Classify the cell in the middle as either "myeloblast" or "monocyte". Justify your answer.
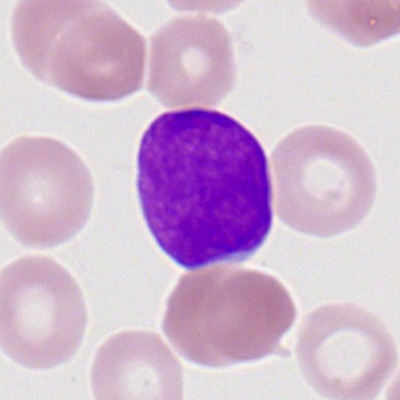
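It is a myeloblast. What decides is the cytoplasm: only a scant rim of pale blue shows, mainly along the lower edge.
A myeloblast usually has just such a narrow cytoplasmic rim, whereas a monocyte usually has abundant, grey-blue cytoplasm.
The cell's outline is round to slightly oval and smooth, and neither granules nor vacuoles are seen.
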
